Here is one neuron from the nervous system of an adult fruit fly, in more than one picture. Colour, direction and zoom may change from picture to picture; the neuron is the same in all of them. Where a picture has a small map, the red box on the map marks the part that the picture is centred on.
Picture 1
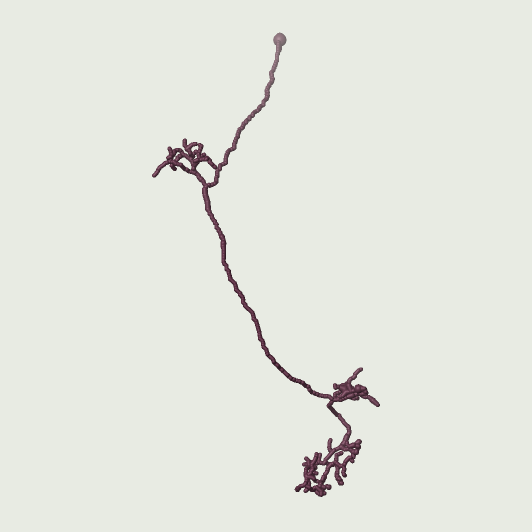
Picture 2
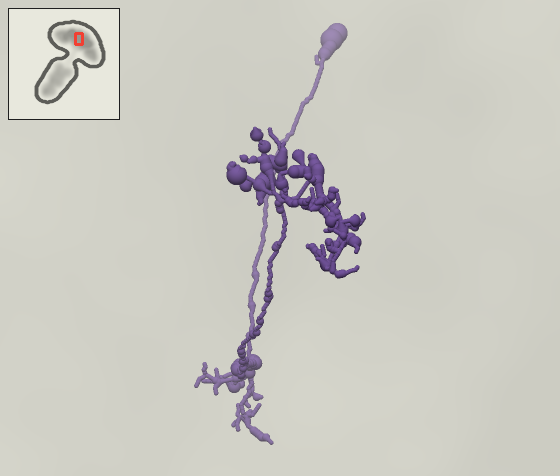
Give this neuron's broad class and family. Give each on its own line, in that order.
central-brain intrinsic neuron
class CX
